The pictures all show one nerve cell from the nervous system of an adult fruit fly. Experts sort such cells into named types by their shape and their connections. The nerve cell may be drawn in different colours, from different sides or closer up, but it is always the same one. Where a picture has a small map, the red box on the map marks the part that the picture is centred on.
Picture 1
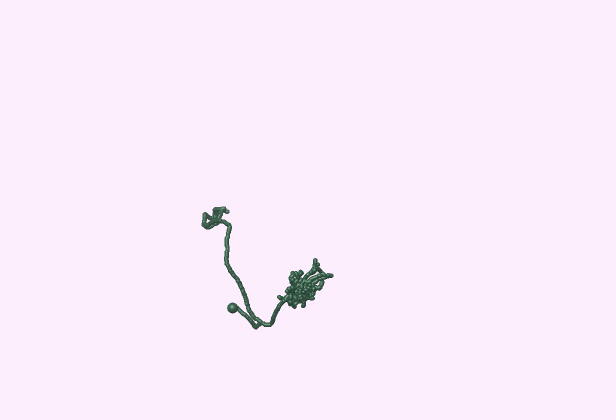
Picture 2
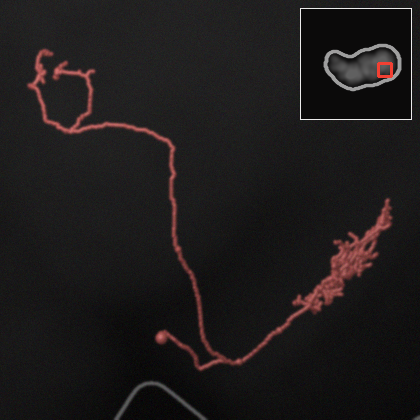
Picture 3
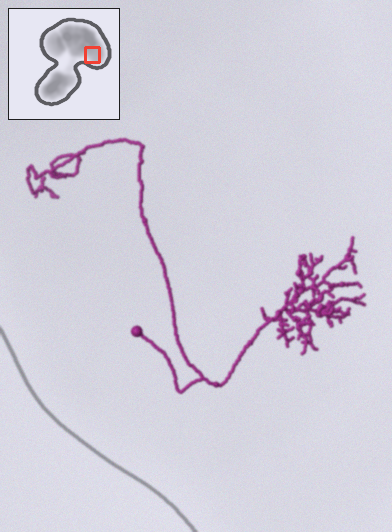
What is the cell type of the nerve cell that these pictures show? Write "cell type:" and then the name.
cell type: MeLo4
